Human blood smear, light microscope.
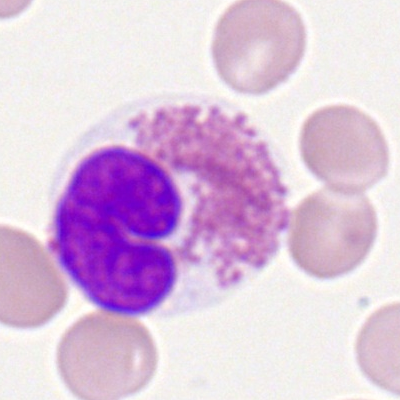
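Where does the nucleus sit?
Against the left side of the cell, it seems, within a round, smooth outline.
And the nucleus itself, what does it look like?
A deep notch indents its right side, and the chromatin looks dark purple and coarsely clumped.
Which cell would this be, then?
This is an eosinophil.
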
